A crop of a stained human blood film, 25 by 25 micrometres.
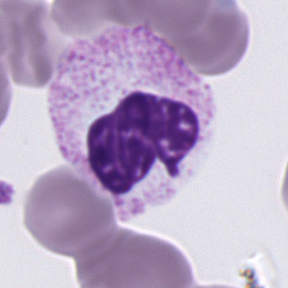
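Segmented neutrophil, the nucleated cell at the centre of this stained smear of human peripheral blood under the light microscope. Look at the nucleus first: two lobes lying side by side, with dense, dark purple chromatin. Then take in the plentiful, very pale cytoplasm, where fine pinkish-violet granules are scattered throughout.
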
